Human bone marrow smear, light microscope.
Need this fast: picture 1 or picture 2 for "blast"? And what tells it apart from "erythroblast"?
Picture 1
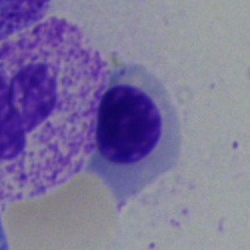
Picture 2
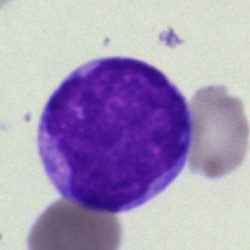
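The erythroblast is in picture 1 and the blast in picture 2. Outline: the erythroblast's is irregular and tapers to a point at the bottom; the blast's is round and smooth. Nucleus: in the erythroblast it lies off-centre, toward the left, and its chromatin is dense and dark purple.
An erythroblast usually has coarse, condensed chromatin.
Cytoplasm: the erythroblast's is pale greyish-blue, while the blast shows only a thin rim, widest at the lower left.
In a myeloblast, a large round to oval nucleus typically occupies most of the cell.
Neither cell shows granules, and the blast has no vacuoles.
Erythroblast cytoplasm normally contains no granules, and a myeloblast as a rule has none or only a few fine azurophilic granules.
A red cell touches the blast on its right side.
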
